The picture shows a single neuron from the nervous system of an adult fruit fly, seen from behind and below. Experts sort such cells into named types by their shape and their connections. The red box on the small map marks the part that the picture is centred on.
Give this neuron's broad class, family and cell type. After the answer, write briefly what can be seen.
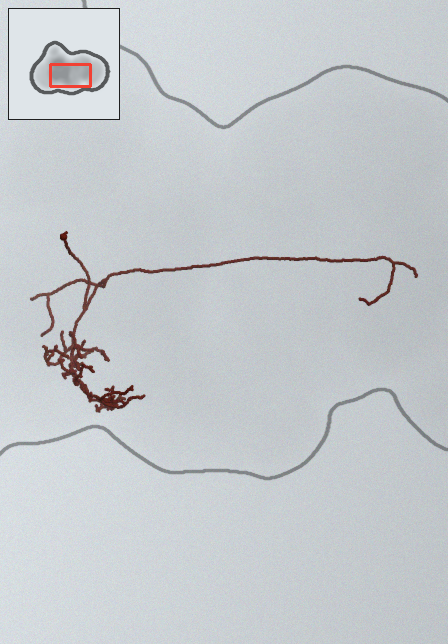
Its broad class is central-brain intrinsic neuron. Its family is hemilineage VLPl&p2_posterior. The cell type is WED118. In this view it is wider than it is tall.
